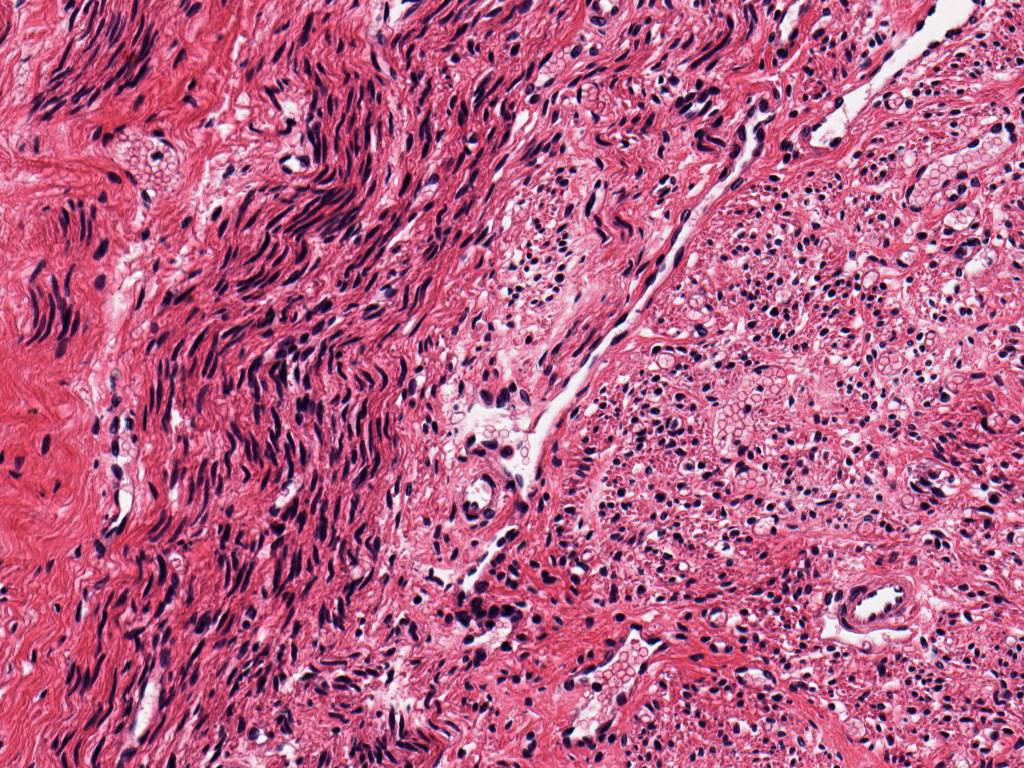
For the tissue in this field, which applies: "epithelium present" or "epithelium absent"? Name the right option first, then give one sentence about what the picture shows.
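Epithelium absent. No epithelium or glands are present anywhere in the field.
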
